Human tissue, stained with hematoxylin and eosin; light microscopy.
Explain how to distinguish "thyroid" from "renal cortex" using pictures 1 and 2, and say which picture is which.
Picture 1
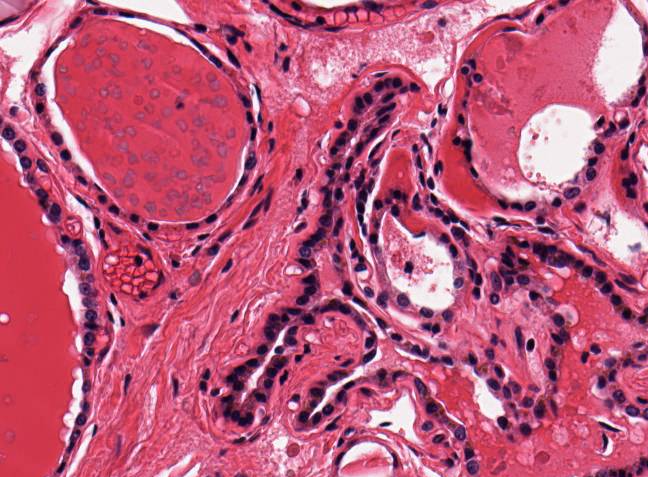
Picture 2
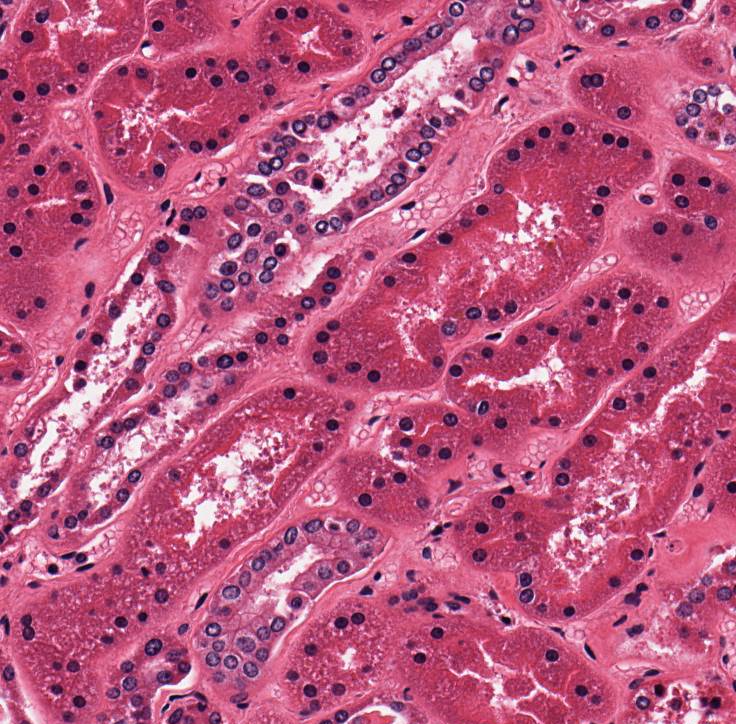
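The thyroid is in picture 1 and the renal cortex in picture 2. Picture 1 has rounded and elongated spaces, separated by pink fibrous stroma, lined by one layer of flattened to low cuboidal cells with dark, round to oval nuclei. At the left edge, a large space holds smooth, deep pink material without cells. Picture 2 is packed with tubules cut lengthwise or obliquely, running from lower left to upper right. Most are lined by large cells with deeply eosinophilic granular cytoplasm and one round dark nucleus; their narrow, irregular lumina hold fluffy pale material with shaggy edges. A few narrower tubules, upper centre and left, have cuboidal cells with paler cytoplasm and crowded round nuclei.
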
